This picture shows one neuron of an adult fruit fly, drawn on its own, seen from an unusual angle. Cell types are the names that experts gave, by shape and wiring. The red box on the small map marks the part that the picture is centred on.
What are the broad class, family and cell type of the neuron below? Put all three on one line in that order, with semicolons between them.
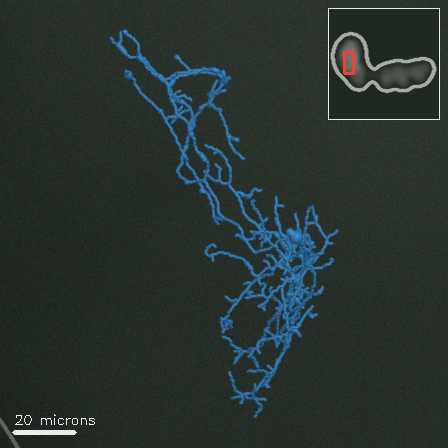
central-brain intrinsic neuron; hemilineage LHl1; LHAV4c2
